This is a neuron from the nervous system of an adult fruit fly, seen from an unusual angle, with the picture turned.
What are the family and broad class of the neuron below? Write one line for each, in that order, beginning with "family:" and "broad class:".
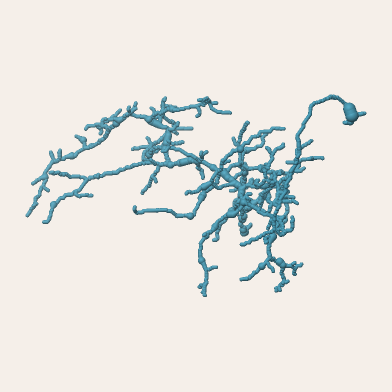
family: hemilineage 20A.22A
broad class: nerve-cord intrinsic neuron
